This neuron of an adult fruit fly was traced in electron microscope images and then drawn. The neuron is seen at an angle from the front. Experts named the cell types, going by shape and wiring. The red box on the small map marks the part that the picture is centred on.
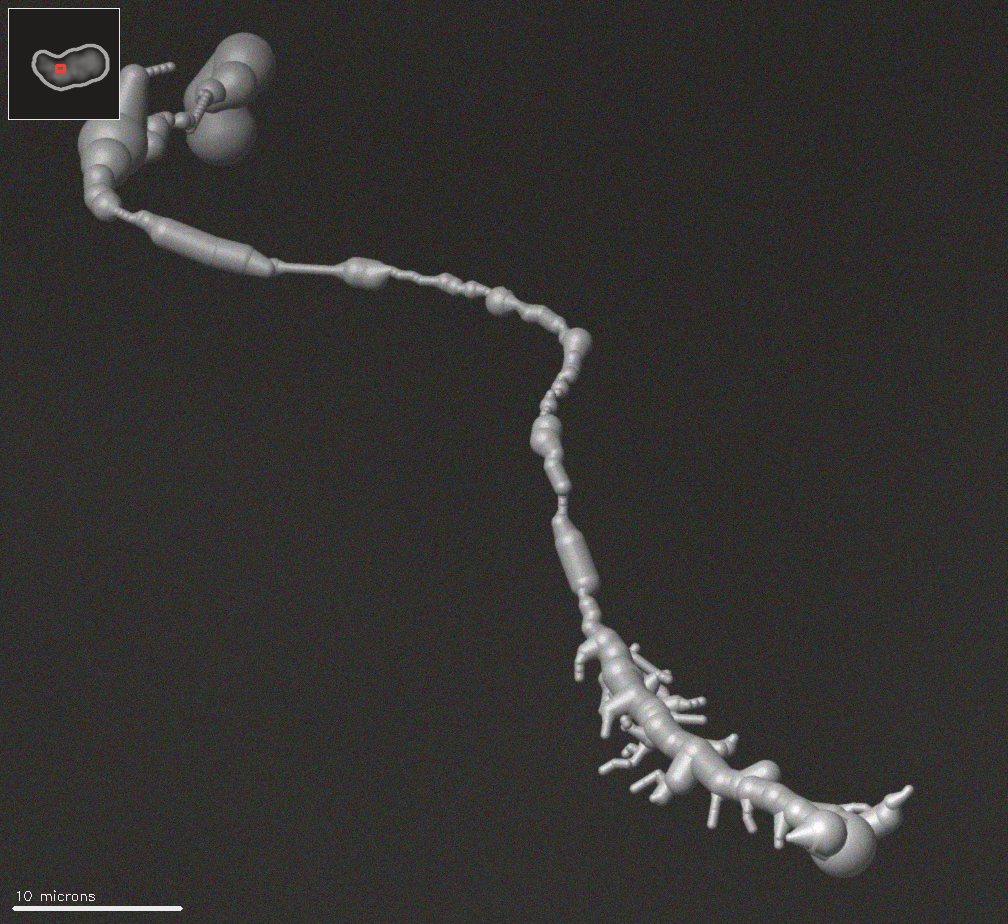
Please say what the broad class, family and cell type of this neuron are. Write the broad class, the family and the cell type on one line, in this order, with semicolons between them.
optic-lobe intrinsic neuron; L; L1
